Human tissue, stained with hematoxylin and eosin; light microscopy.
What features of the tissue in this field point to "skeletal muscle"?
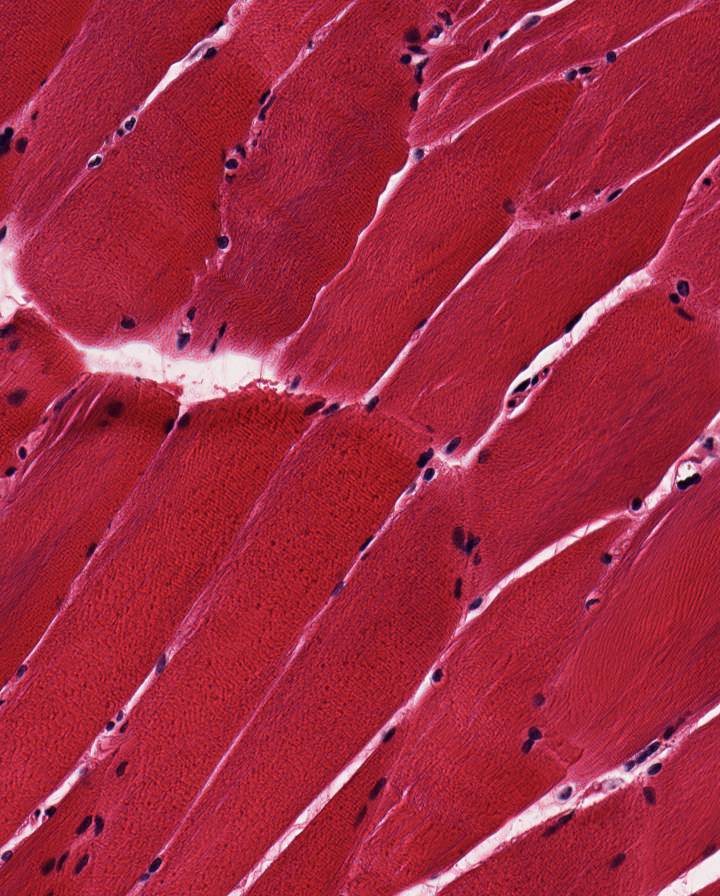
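Checked item by item, this is skeletal muscle. Item one: the dark, flattened nuclei lie at the edges of the fibres, not in their centres. Item two: the cytoplasm of the fibres is evenly and deeply red. Item three: fat cells are absent from the entire field.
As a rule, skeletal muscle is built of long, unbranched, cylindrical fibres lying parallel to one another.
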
